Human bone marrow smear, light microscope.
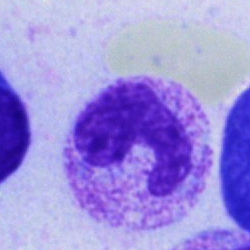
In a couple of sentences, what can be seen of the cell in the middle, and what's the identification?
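First, the outline: round and smooth. The nucleus is one curved band, shaped like a horseshoe, and I see no division into separate lobes. Its open side points downward. Fine pink-violet granules fill the cytoplasm. This is a band neutrophil.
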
